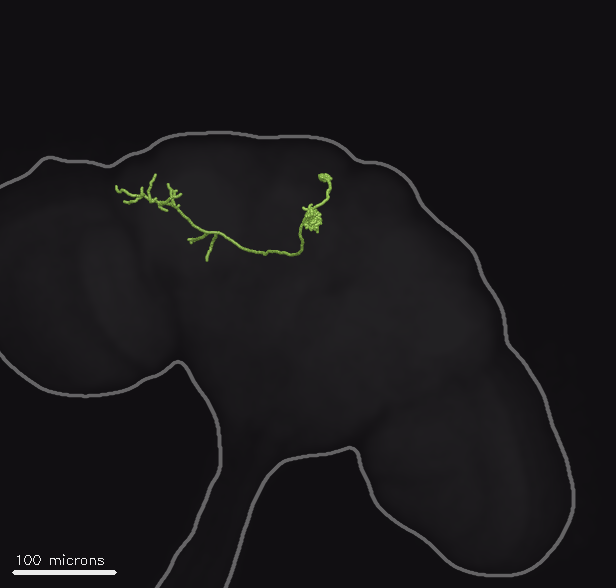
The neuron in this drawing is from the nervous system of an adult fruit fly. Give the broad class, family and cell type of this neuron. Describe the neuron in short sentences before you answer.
It lies in the brain. From left to right in the picture it spans about 200 microns. It is a central-brain intrinsic neuron. The family is hemilineage ALad1. Its cell type is VM7v_adPN.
